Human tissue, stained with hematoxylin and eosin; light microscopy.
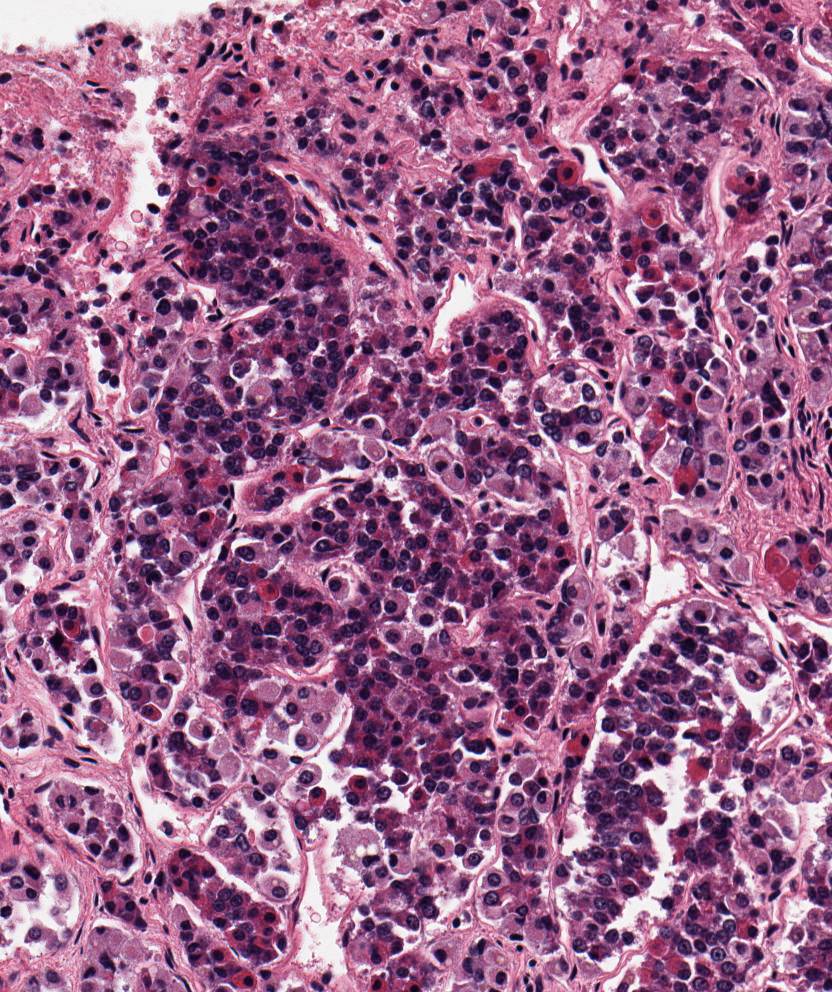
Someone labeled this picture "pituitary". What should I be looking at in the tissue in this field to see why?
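This tissue is pituitary.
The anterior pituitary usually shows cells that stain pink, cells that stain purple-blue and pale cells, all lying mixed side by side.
Look at the cells with bright red eosinophilic cytoplasm, scattered singly and in small groups among the others, and at the many cells with pale pink-grey cytoplasm and distinct borders, mostly toward the right and lower parts; both fit that mixture. Thin fibrous septa divide the cells into nests and cords across the whole field, and the round, dark nuclei are fairly uniform in size.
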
